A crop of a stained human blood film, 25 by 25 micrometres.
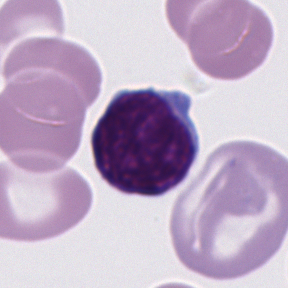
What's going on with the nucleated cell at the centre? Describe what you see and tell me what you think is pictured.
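Here the outline is roughly round, and the nucleus, about 9 micrometres across, has no nucleoli you can see. Cytoplasm only shows as a small pale blue crescent at the upper right. It's a typical lymphocyte.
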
